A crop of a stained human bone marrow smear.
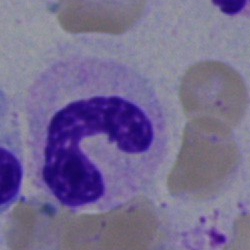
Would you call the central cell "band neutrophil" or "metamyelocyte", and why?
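Band neutrophil, not metamyelocyte. Outline round and smooth. Chromatin dense, coarsely clumped. Cytoplasm abundant, pale pinkish-lilac, carrying fine pink granules.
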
